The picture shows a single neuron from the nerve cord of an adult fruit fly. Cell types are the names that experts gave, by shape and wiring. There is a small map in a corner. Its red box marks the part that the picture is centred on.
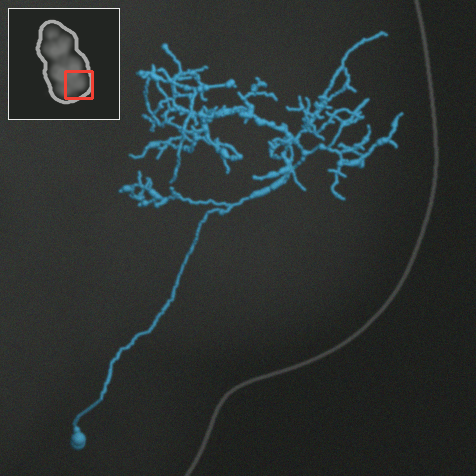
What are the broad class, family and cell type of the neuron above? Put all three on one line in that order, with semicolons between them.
nerve-cord intrinsic neuron; hemilineage 14A; IN14A069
